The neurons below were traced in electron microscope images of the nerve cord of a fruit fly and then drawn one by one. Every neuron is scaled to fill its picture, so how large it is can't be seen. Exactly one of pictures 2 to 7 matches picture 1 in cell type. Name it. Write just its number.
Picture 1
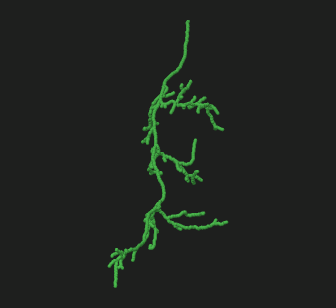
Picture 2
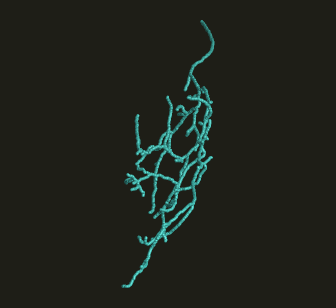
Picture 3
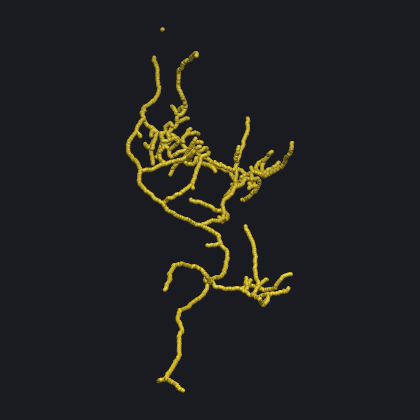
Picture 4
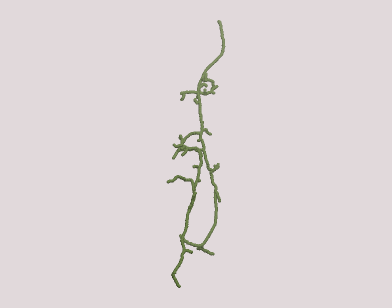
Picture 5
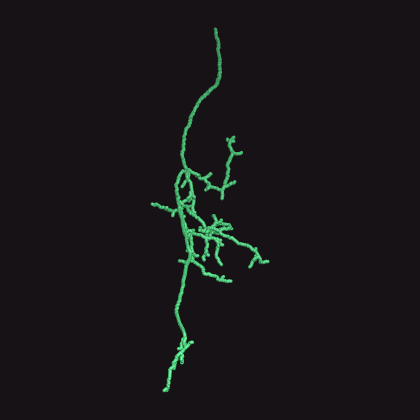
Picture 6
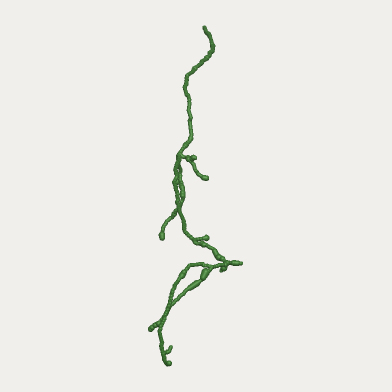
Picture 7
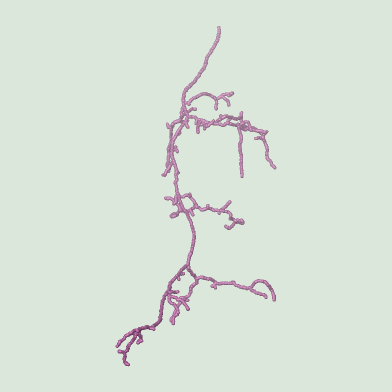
7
